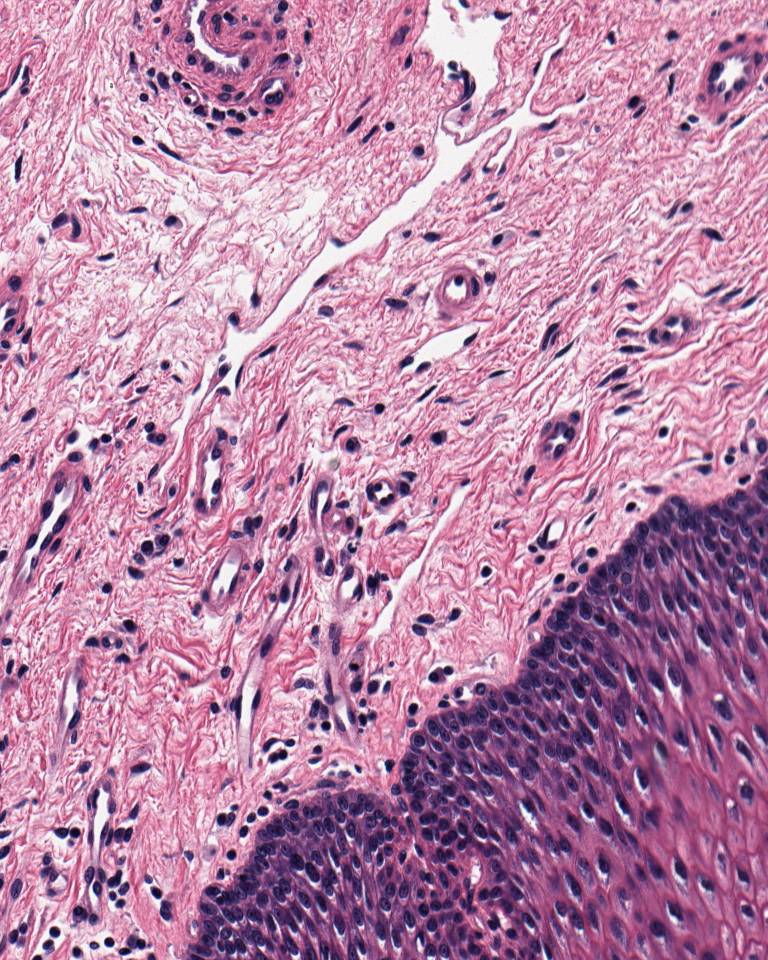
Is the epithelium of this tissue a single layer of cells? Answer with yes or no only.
No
